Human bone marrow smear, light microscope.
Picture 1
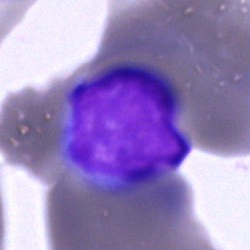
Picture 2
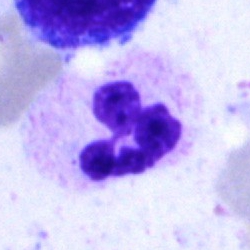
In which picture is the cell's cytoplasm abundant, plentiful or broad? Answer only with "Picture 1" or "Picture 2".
Picture 2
